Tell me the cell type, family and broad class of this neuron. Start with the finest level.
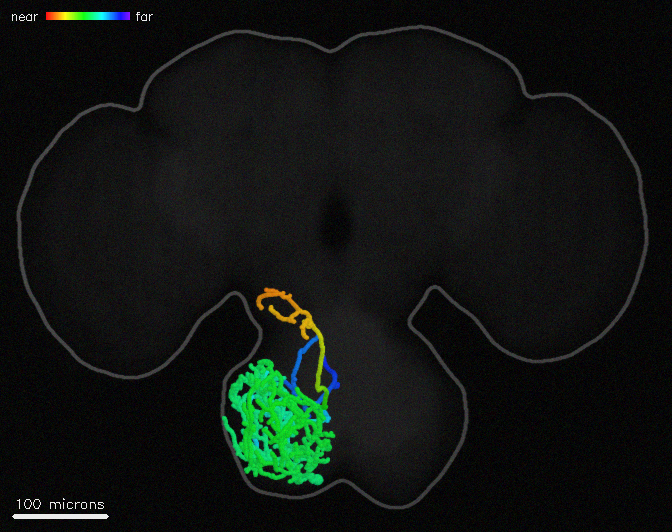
AN04B004; hemilineage 04B; ascending neuron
